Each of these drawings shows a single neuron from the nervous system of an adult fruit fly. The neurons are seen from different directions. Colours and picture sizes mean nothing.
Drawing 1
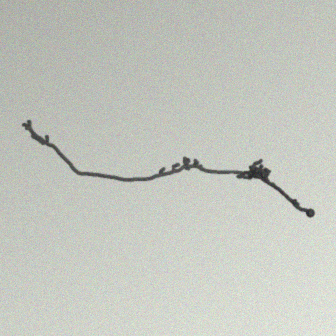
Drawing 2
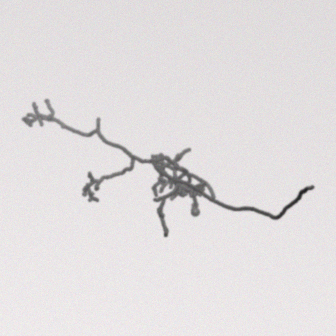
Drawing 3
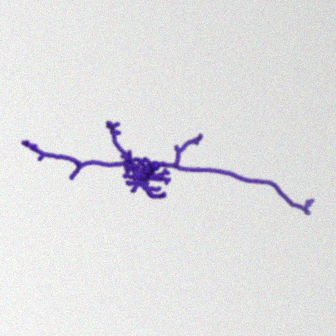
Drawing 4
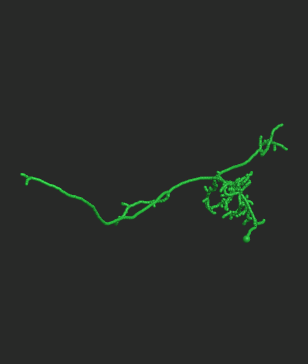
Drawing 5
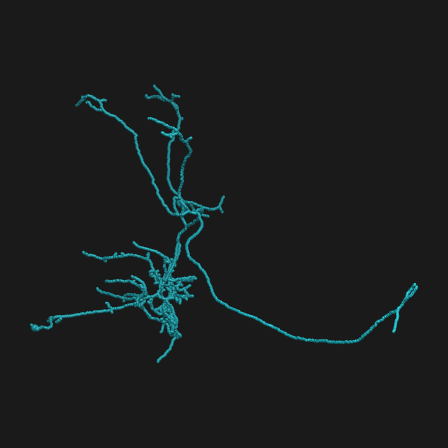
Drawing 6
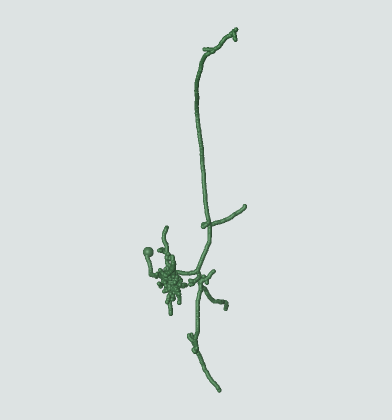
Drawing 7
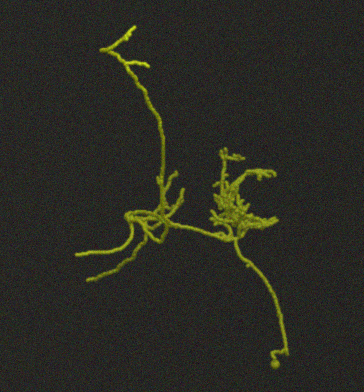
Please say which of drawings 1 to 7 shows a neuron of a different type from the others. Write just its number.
1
